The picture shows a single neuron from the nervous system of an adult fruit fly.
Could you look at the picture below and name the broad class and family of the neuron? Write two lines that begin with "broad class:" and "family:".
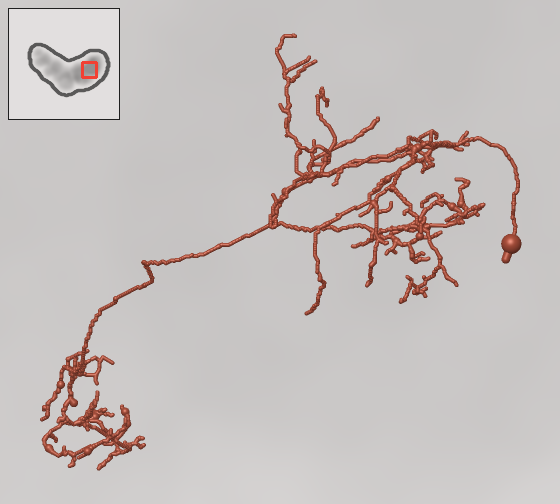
broad class: central-brain intrinsic neuron
family: class DAN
